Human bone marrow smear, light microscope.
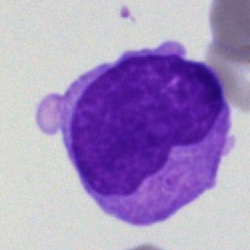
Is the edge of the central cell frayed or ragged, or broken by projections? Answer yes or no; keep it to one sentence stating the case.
Yes, it is a rough outline that this cell has.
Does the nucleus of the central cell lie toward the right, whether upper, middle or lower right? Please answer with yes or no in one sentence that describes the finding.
No, the bulk of the cytoplasm is located to the right of the nucleus.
